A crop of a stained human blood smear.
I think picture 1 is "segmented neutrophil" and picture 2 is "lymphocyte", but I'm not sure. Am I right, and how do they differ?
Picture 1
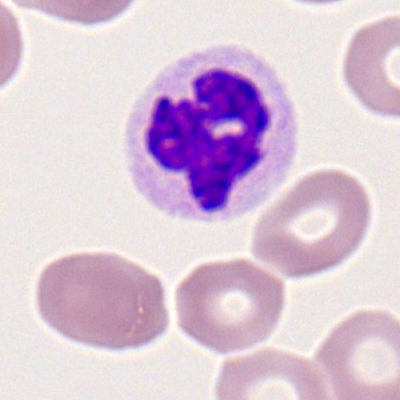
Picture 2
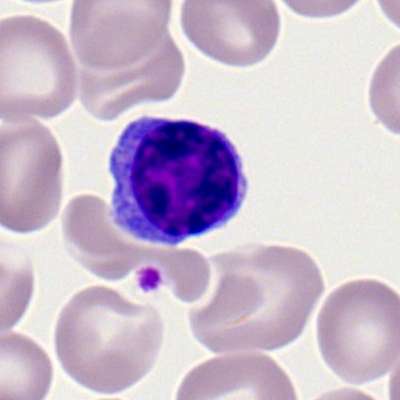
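Of the two, the segmented neutrophil is in picture 1 and the lymphocyte in picture 2. In the segmented neutrophil the nucleus is irregular, made up of several lobes clumped together, with a small pale gap near its centre. A rim of pale lilac-pink cytoplasm surrounds this nucleus and holds fine, faint granules.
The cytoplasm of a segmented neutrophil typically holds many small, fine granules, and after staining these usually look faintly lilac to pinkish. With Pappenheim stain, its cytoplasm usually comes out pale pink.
The lymphocyte, by contrast, has blue cytoplasm without distinct granules and without clear vacuoles.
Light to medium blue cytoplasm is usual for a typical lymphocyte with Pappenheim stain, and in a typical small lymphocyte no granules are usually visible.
Both cells share dark purple, coarsely clumped chromatin. The outline of the segmented neutrophil is round and smooth, while that of the lymphocyte is roughly round. Red cells lie against the lower edge of the lymphocyte.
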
